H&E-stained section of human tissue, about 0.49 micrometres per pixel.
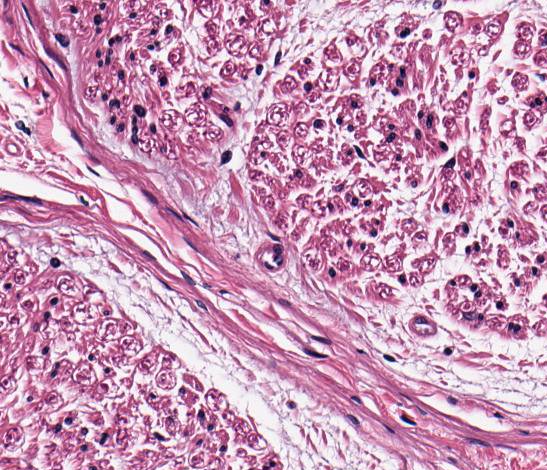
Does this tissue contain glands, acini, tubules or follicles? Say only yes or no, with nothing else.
No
